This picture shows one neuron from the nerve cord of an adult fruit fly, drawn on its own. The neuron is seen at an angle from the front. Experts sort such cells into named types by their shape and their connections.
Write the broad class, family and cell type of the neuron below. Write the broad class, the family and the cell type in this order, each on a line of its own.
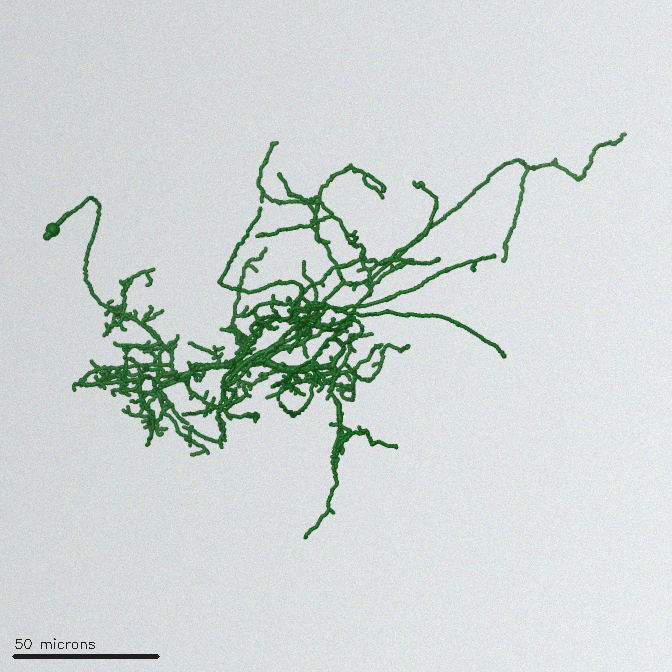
nerve-cord intrinsic neuron
hemilineage 17A
IN17A032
